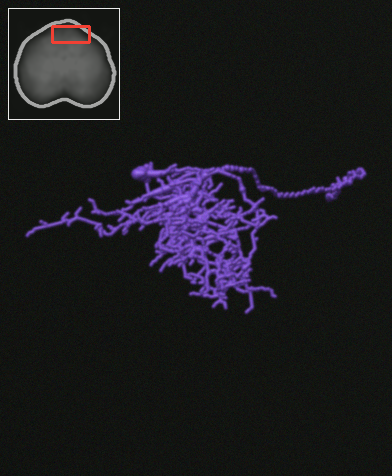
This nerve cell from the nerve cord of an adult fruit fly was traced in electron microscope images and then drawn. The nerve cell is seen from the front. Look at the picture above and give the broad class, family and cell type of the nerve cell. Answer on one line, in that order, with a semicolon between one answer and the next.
motor neuron of the nerve cord; MNad; MNad01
